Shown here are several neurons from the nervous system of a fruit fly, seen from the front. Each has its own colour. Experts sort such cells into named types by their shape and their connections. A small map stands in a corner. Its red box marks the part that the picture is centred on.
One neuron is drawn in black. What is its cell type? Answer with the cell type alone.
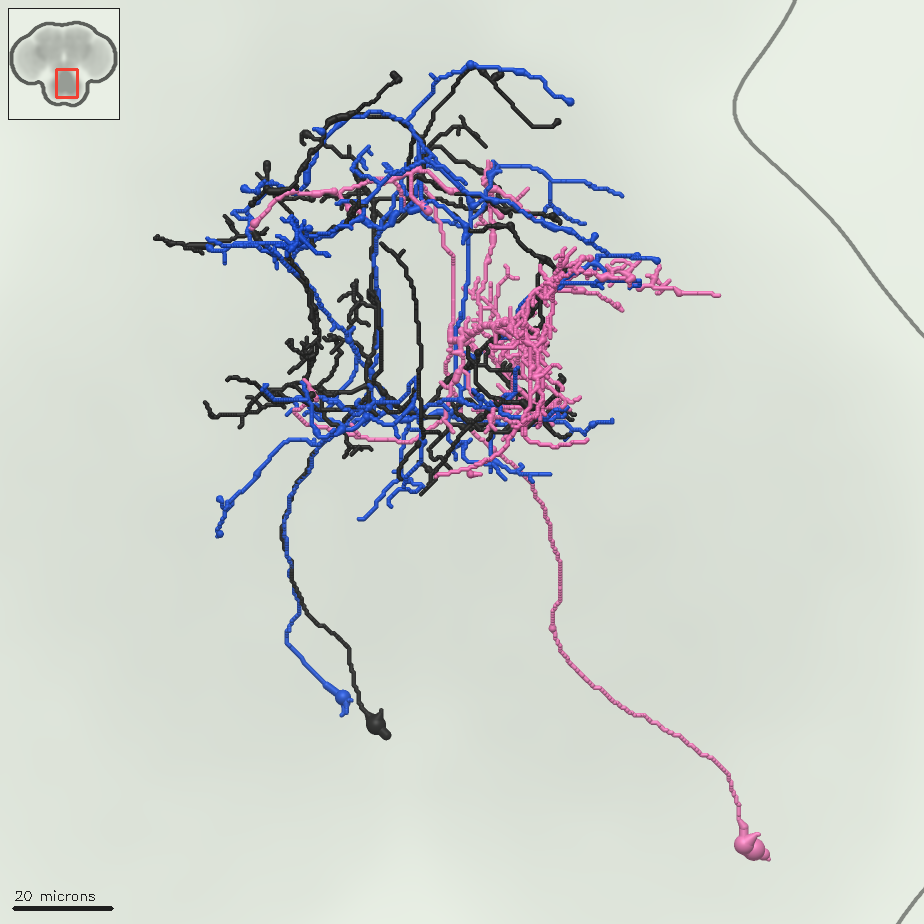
IN12A057_b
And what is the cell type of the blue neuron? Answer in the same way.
IN12A059_g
